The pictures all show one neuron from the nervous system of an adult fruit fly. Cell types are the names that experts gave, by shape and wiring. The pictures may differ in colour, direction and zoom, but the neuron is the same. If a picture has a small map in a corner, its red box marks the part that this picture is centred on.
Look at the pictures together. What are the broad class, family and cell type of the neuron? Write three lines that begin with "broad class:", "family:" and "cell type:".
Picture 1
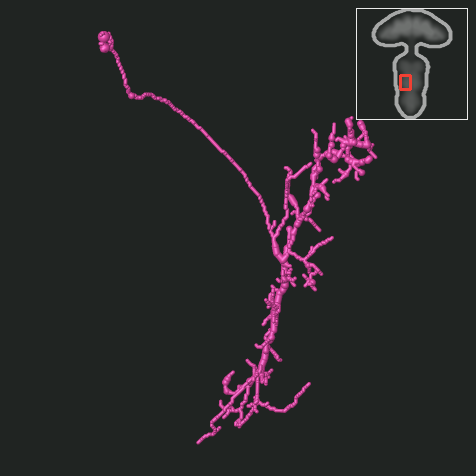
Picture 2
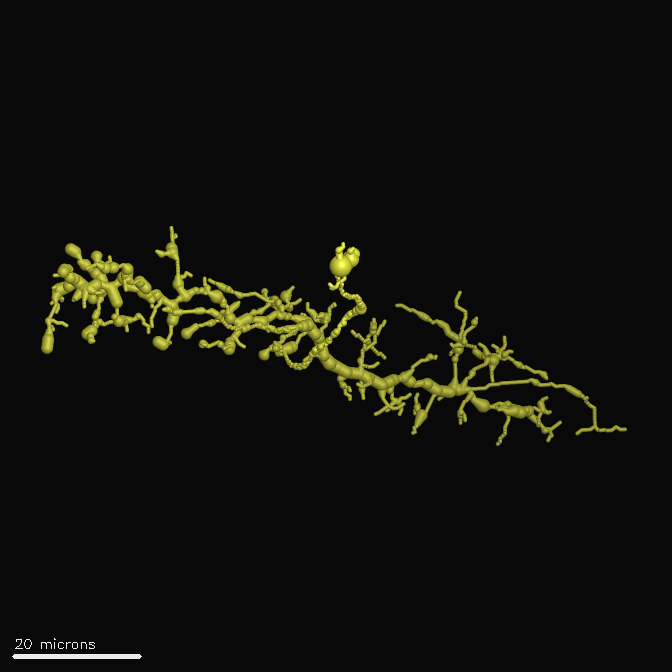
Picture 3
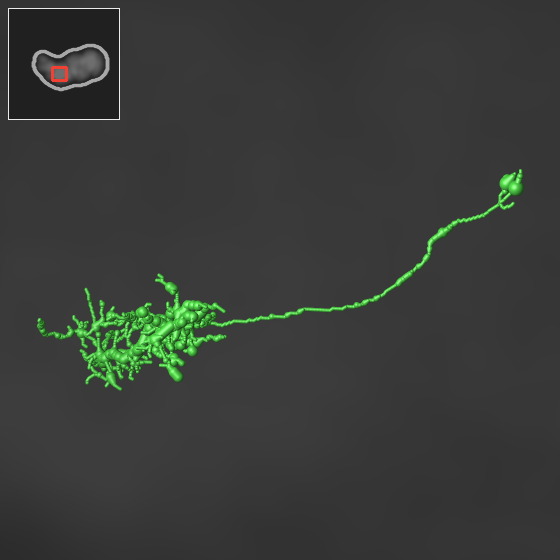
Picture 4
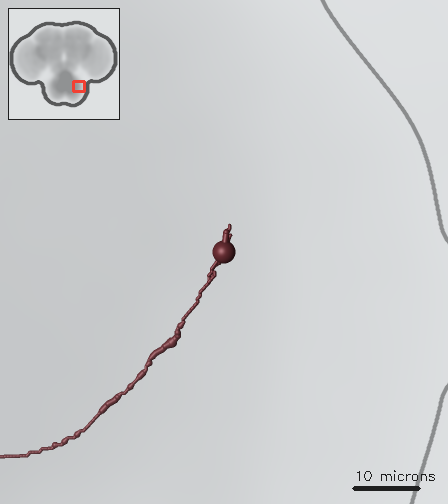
broad class: nerve-cord intrinsic neuron
family: hemilineage 09A
cell type: IN09A039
